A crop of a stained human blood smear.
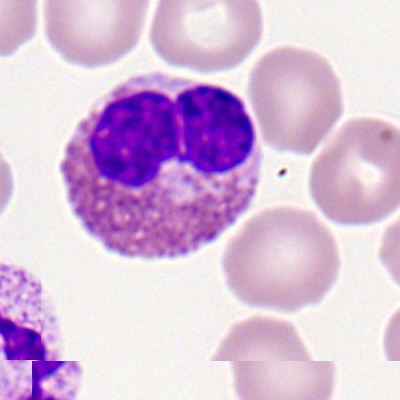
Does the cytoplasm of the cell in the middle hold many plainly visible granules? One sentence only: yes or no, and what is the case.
Yes, this cell's cytoplasm carries many visible granules.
